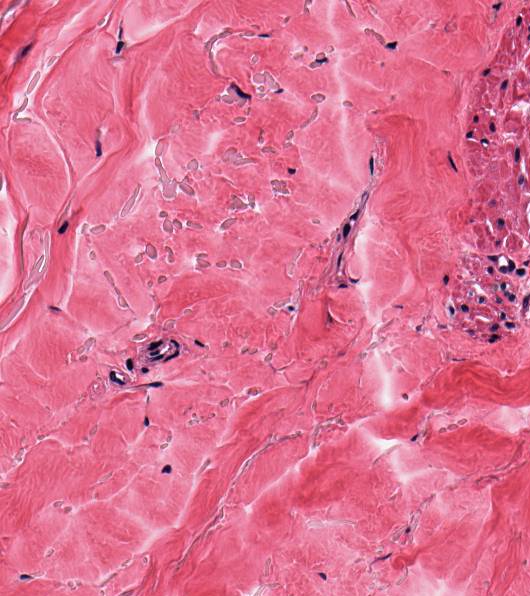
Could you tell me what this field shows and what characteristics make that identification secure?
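It's dermis. Look at the nuclei among the collagen: sparse, dark, mostly thin and elongated.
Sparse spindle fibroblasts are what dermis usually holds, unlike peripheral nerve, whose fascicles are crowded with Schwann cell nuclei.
Just left of and below the centre there's a small vessel with a few dark nuclei in its wall.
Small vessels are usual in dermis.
Narrow white clefts separate many of the collagen bundles, and there are no fat cells.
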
